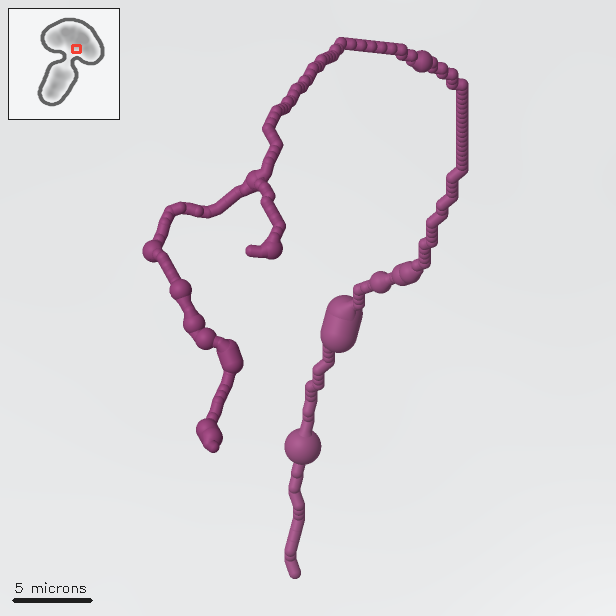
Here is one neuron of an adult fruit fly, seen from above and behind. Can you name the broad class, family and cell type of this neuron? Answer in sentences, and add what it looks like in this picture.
Its broad class is sensory neuron entering the brain. Its family is called class mechanosensory. The cell type is BM_InOm. It lies in the brain. The drawing shows no cell body. From top to bottom in the picture it spans about 35 microns.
